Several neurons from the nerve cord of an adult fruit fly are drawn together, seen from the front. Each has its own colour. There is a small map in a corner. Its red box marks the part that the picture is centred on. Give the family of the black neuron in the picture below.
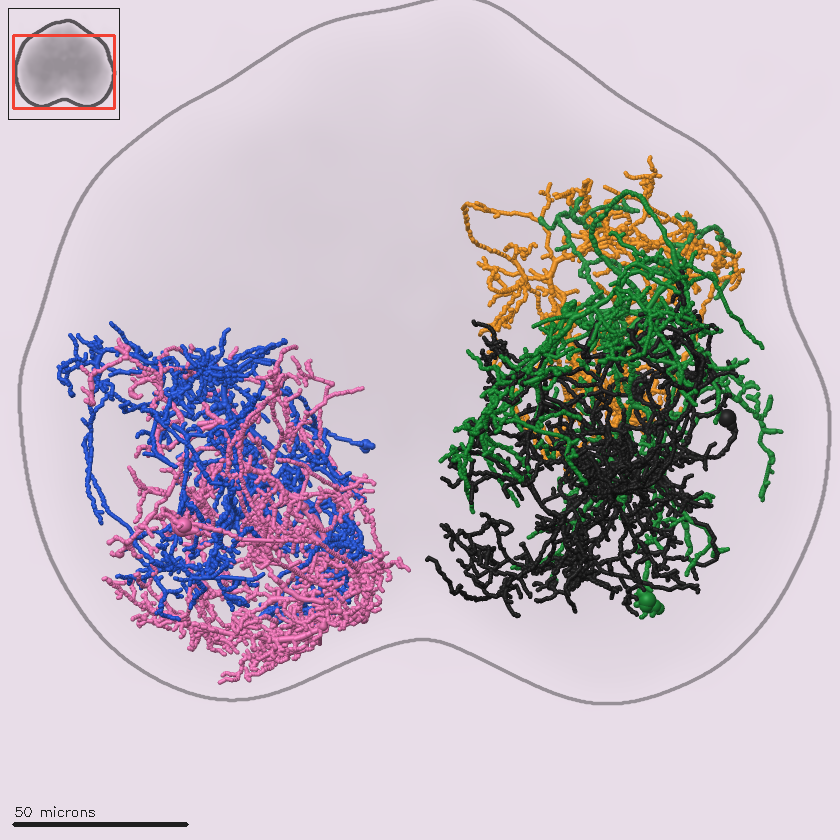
hemilineage 03A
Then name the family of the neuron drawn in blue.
hemilineage 03A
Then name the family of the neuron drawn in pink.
hemilineage 17A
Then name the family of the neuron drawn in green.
hemilineage 12A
